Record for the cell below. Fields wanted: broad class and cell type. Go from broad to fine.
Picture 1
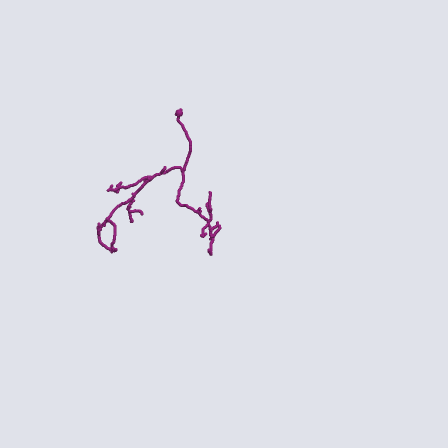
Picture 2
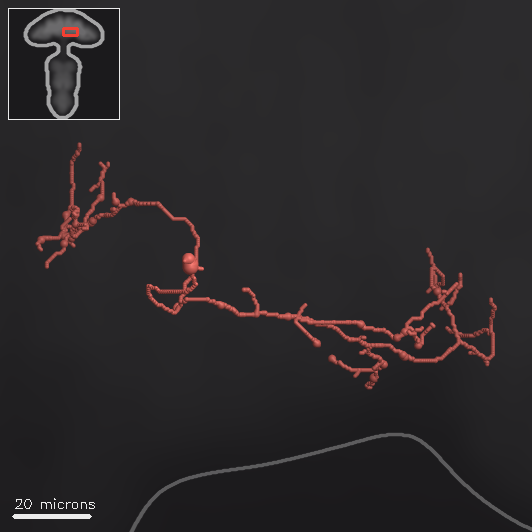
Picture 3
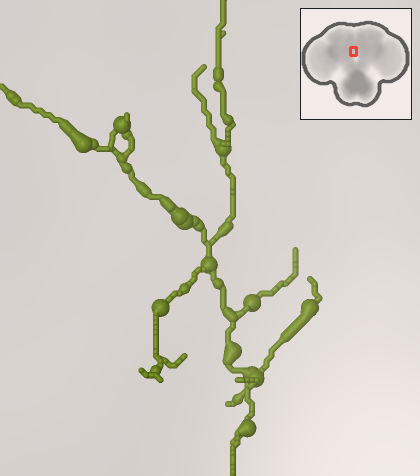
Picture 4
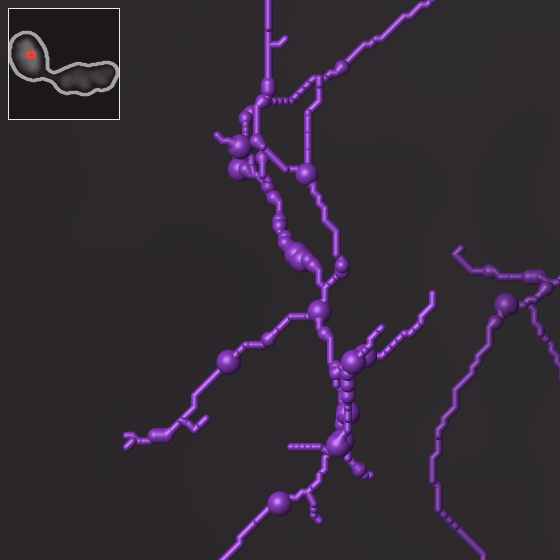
central-brain intrinsic neuron; CB2152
